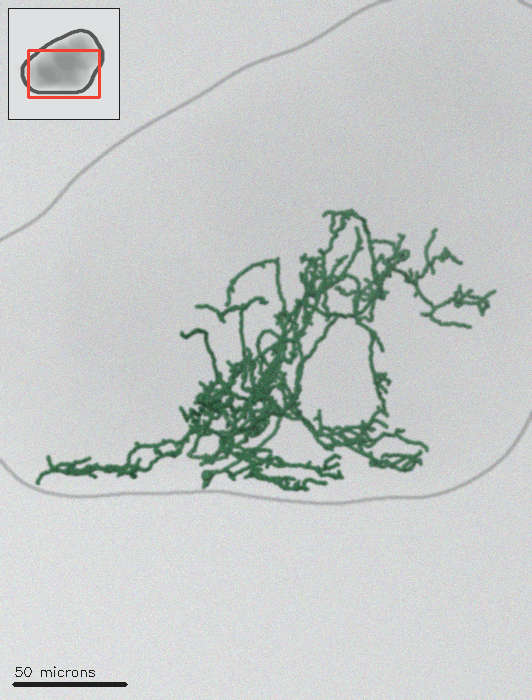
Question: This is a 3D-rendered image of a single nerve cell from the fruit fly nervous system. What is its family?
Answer: hemilineage 05B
